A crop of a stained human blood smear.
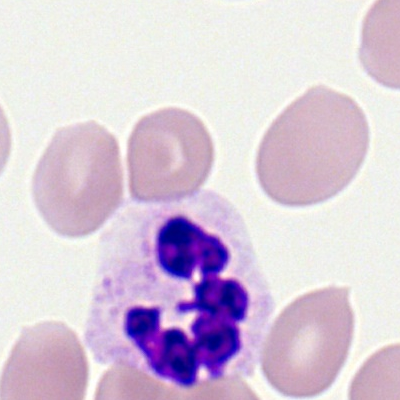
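Segmented neutrophil, and you can see how the nucleus breaks into several separate lobes, held together by thin strands of nuclear material. The chromatin is dense, dark purple and clumped, and the cytoplasm has fine, faint lilac granules in it.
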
